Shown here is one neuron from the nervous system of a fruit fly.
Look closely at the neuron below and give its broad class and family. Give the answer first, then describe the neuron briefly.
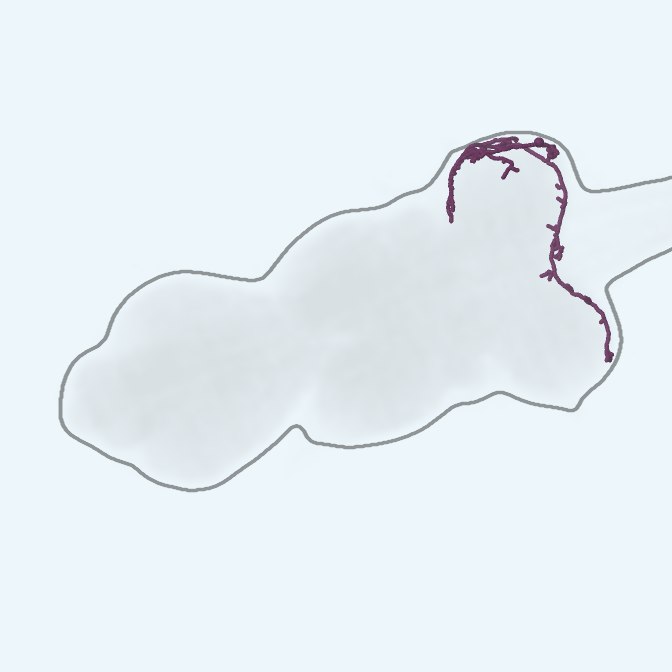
This is a nerve-cord intrinsic neuron. The family is hemilineage 19A. It lies in the nerve cord. Its cell body lies at the upper right of the picture.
